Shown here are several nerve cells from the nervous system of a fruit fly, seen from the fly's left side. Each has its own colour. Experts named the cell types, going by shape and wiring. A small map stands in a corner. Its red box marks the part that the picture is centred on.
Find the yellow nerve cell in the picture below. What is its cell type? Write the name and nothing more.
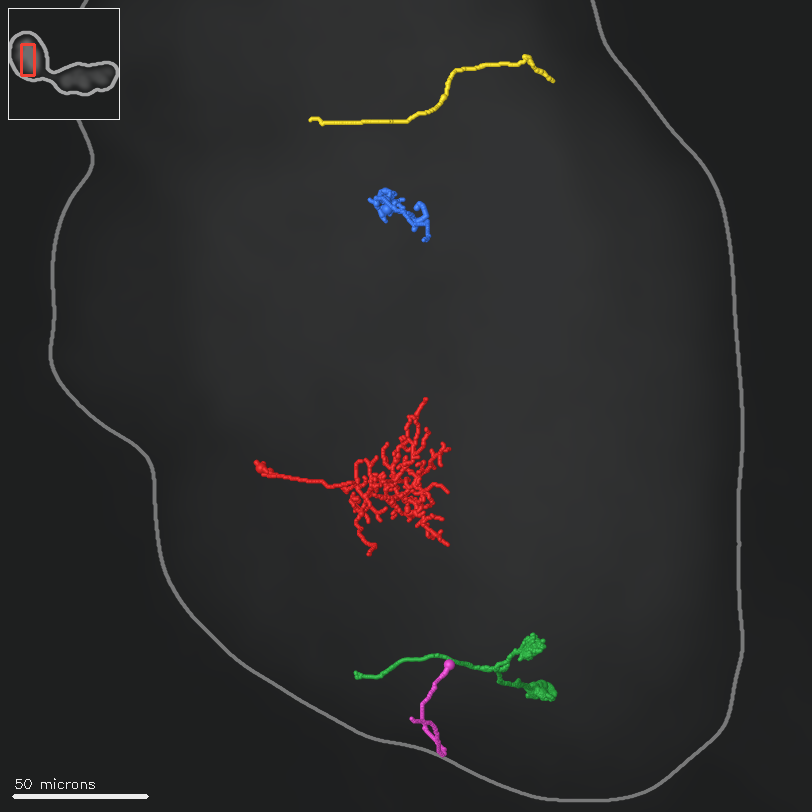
R8y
